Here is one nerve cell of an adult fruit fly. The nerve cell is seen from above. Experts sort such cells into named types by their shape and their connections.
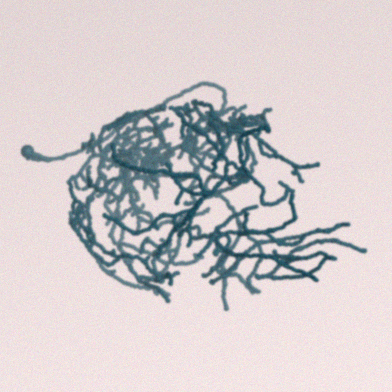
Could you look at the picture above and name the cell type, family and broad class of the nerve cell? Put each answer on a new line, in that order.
LHPV4j3
hemilineage LHp1
central-brain intrinsic neuron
